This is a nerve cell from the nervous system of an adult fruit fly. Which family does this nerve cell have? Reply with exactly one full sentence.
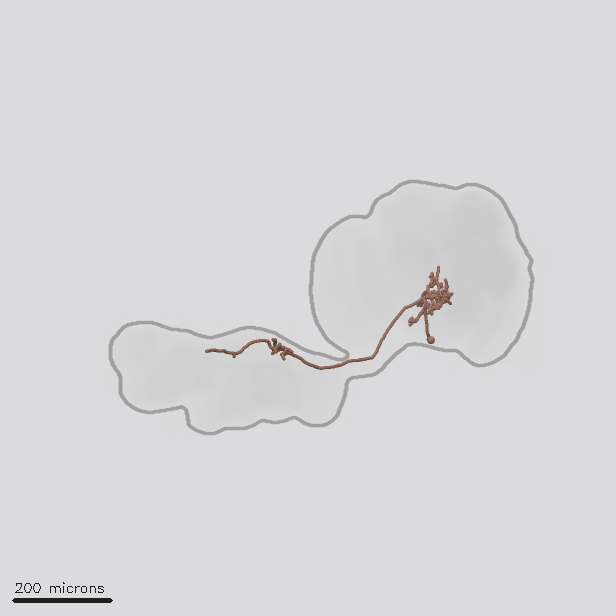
For this nerve cell, the family is hemilineage LB12.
